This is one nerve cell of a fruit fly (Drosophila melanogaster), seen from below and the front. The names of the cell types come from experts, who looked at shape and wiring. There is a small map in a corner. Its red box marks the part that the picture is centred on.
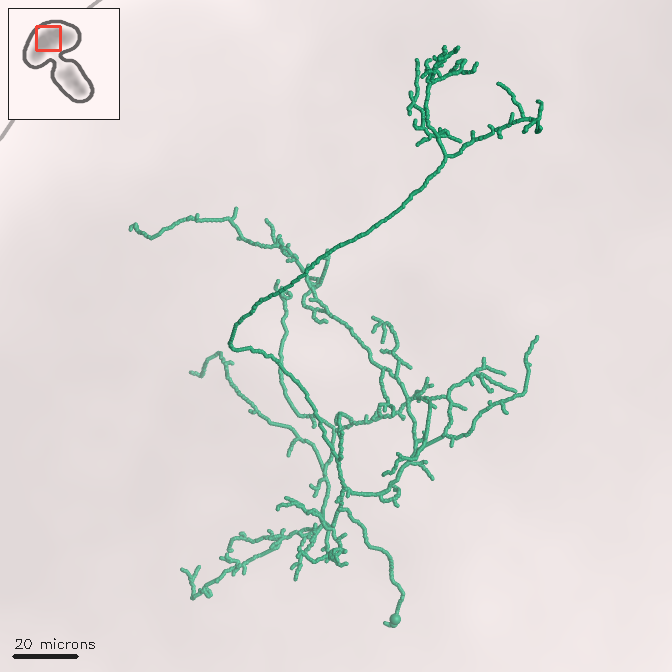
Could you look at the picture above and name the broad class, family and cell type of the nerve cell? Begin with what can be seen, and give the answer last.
It is in the brain and does not reach the nerve cord. By the scale bar it is about 180 microns tall in this view. Dozens of branch ends can be seen. This is a central-brain intrinsic neuron. Its family is hemilineage DM5_central. Its cell type is IB071.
